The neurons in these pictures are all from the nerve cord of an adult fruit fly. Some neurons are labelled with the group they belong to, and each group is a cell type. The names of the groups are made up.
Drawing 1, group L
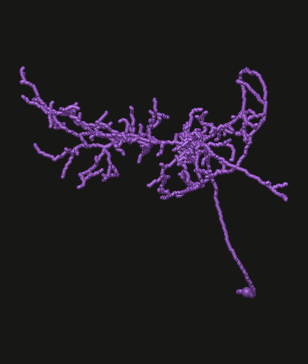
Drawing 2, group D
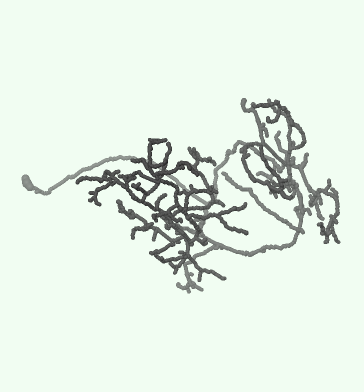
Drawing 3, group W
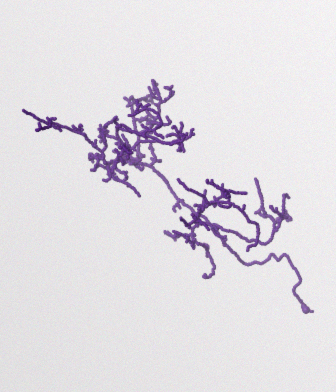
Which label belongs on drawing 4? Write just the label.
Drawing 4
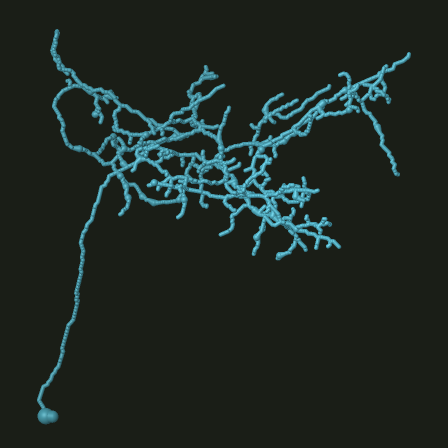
group L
